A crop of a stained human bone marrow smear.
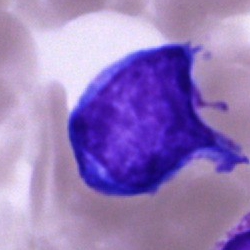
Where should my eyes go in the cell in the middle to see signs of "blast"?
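The cell stains a deep blue-violet throughout.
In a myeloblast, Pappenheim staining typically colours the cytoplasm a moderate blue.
So the colour here sits apart from that usual moderate blue. The chromatin looks finely textured, with paler mottled patches rather than coarse dark clumps. Thin ragged projections extend from the right side, and a small pale streak lies near the lower left edge. It is a blast.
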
